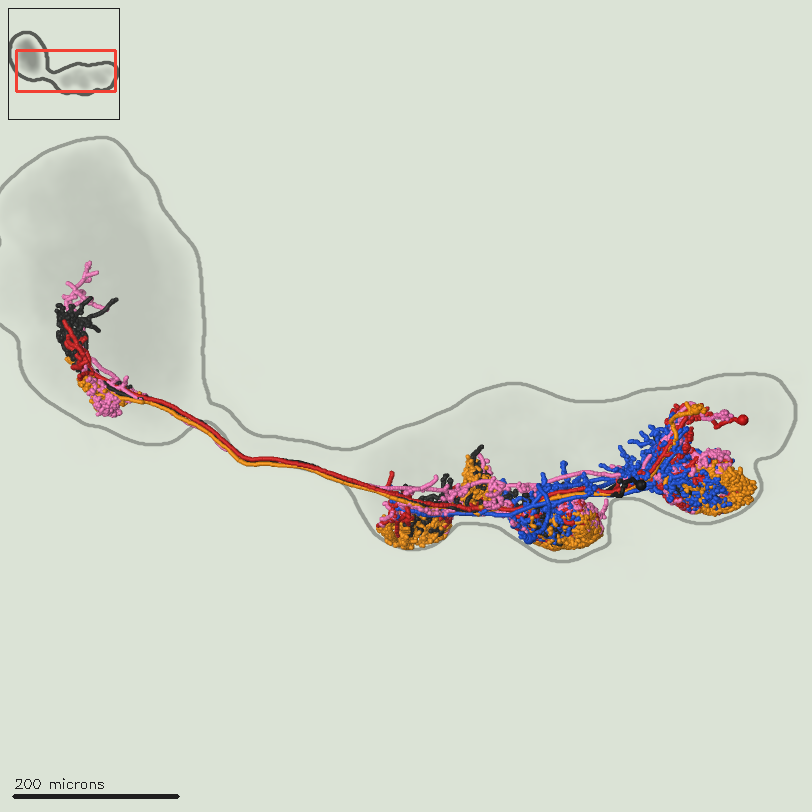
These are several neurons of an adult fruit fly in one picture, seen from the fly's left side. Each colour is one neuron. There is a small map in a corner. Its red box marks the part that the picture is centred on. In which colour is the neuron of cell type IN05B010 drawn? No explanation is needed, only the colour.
blue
